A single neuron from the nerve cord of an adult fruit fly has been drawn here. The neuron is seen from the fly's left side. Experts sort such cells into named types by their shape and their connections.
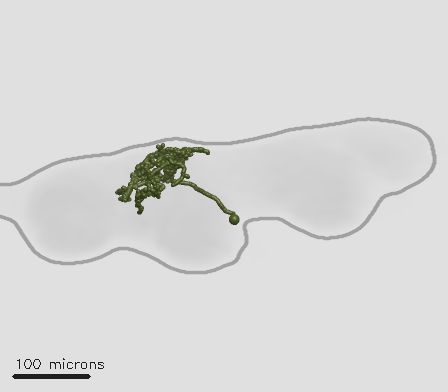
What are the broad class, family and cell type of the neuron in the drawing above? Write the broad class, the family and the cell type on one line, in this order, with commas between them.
nerve-cord intrinsic neuron, hemilineage 12A, IN12A044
